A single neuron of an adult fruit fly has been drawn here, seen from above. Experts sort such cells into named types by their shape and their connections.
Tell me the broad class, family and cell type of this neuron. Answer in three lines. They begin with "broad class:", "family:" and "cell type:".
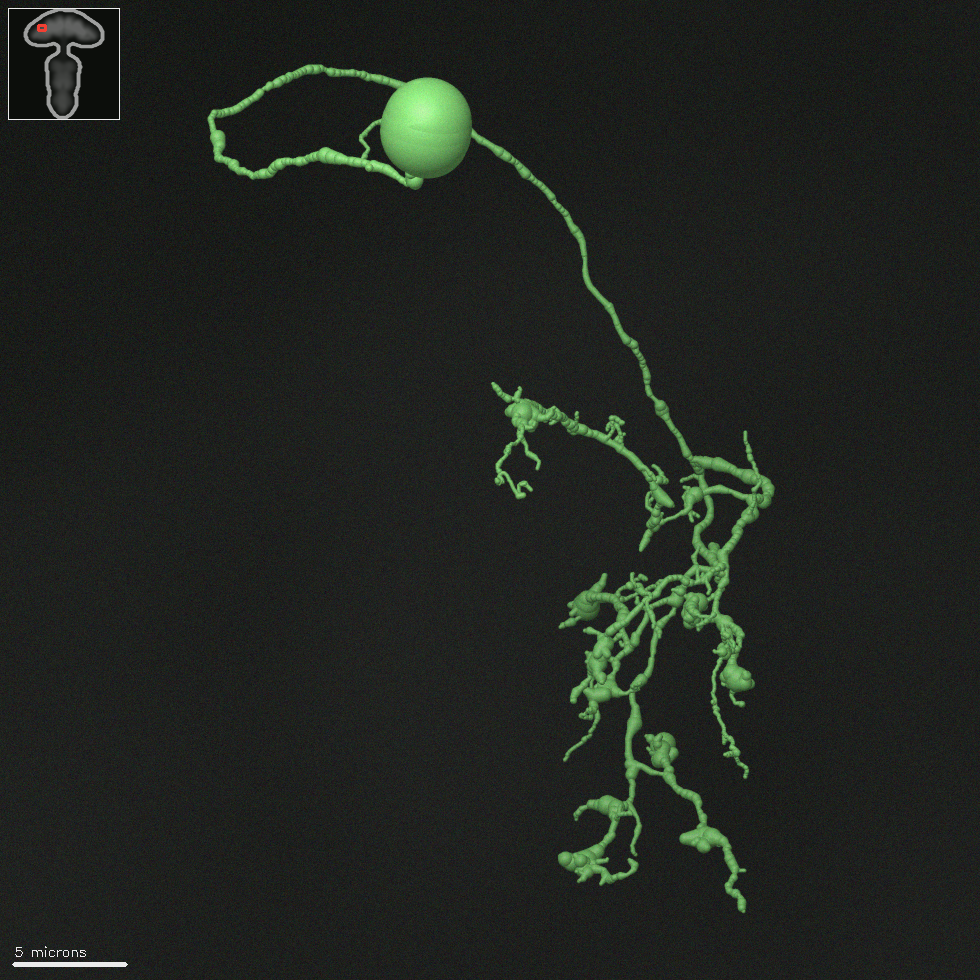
broad class: optic-lobe intrinsic neuron
family: Cm
cell type: Cm4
